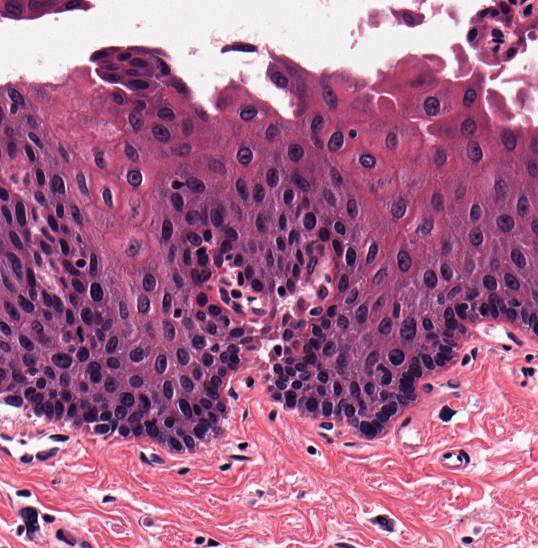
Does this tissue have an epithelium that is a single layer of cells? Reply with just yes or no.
No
